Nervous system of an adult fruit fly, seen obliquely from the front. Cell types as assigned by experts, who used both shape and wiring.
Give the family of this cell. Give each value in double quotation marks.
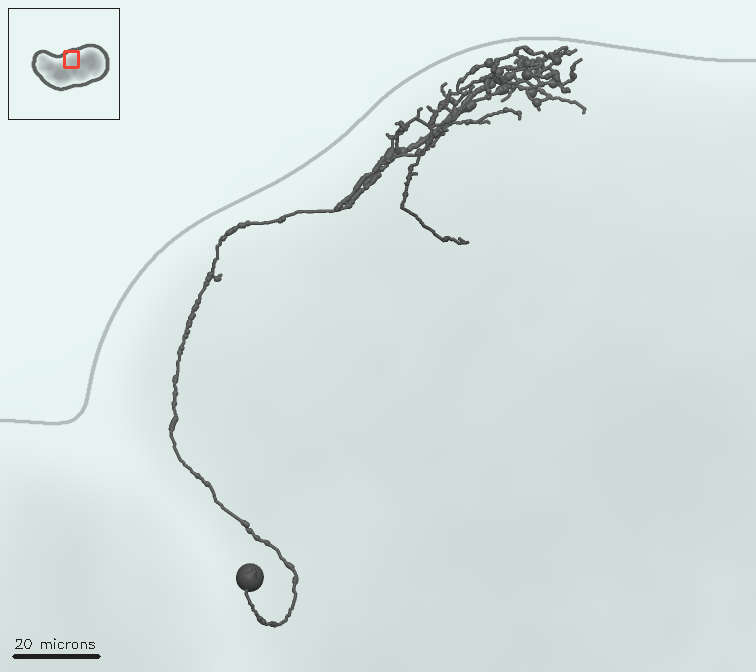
"hemilineage SLPpl3"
